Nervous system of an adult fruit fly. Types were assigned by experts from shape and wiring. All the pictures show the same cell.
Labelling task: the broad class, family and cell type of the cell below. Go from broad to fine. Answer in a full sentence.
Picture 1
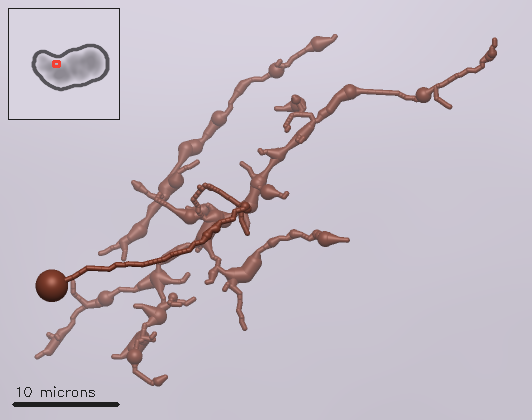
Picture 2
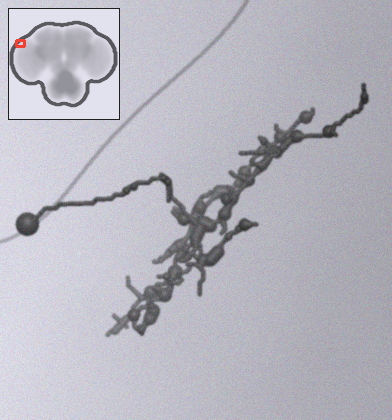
An optic-lobe intrinsic neuron of the Dm family, type Dm15.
